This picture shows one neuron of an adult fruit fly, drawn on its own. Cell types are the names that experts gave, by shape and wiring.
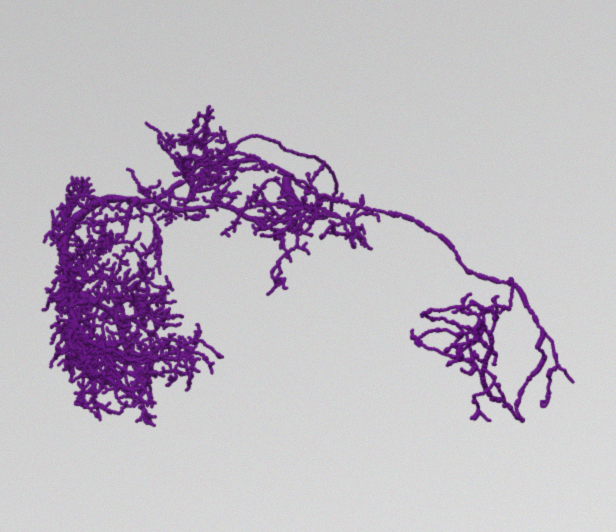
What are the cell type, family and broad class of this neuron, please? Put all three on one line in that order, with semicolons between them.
SAD013; hemilineage VLPa2; central-brain intrinsic neuron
